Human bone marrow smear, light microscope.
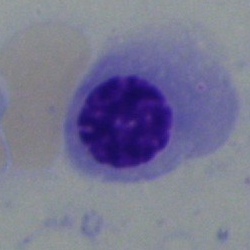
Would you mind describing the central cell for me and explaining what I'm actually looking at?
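Outline smooth and oval. Nucleus off-centre, toward the left side of the cell. Chromatin in coarse dark clumps separated by paler spaces. Cytoplasm widest on the right side of the nucleus. Erythroblast.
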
